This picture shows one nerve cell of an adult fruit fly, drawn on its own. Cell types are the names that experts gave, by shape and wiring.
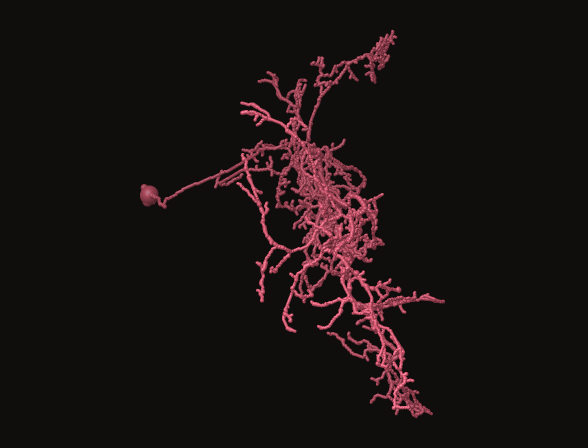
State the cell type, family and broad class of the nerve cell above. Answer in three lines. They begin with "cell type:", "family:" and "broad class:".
cell type: CL310
family: hemilineage SMPpv2_ventral
broad class: central-brain intrinsic neuron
